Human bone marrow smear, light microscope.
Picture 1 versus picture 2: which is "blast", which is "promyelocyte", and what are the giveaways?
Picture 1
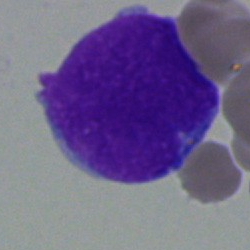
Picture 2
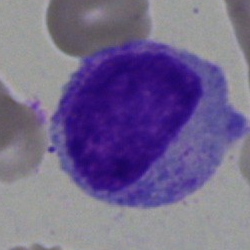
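Blast in picture 1, promyelocyte in picture 2. In the blast the nucleus takes up nearly the whole cell, with just a thin blue rim of cytoplasm, mostly along the lower edge, and a small blunt bulge at the upper left. The promyelocyte has more cytoplasm: a moderate pale bluish-lilac crescent, mainly right and lower, with fine purple granules scattered through it.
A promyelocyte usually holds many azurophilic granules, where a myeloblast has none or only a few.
Its chromatin is dark purple, mottled and finely clumped, and one small rounded bulge sticks out on the right.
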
